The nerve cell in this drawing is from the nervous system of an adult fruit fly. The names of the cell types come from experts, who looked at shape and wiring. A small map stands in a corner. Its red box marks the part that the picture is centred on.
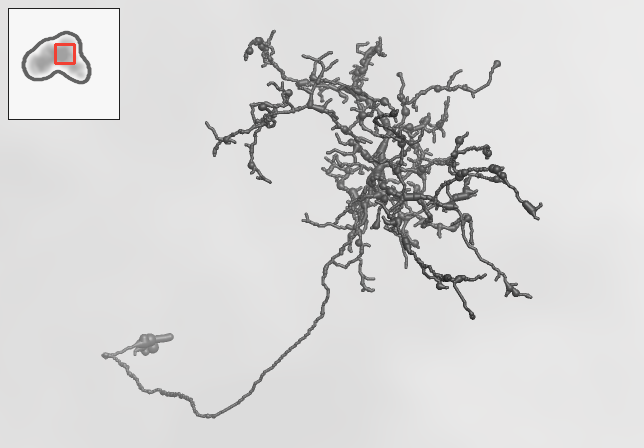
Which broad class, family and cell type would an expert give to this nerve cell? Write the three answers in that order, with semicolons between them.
nerve-cord intrinsic neuron; hemilineage 12B; IN12B037_d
